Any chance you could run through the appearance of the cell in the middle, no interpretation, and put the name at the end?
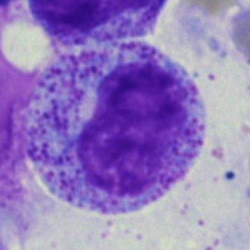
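Abundant pale blue-grey cytoplasm carries numerous purple granules scattered throughout. The nucleus is kidney-shaped, notched on its left side, and sits off-centre toward the right side of the cell. It is a promyelocyte.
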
